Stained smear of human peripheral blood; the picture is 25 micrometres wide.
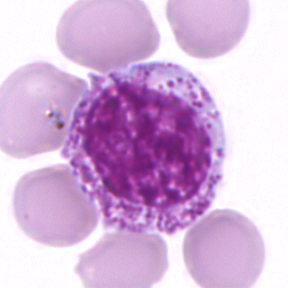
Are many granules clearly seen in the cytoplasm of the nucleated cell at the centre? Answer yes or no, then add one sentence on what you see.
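Yes. The cytoplasm holds many coarse dark purple granules.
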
